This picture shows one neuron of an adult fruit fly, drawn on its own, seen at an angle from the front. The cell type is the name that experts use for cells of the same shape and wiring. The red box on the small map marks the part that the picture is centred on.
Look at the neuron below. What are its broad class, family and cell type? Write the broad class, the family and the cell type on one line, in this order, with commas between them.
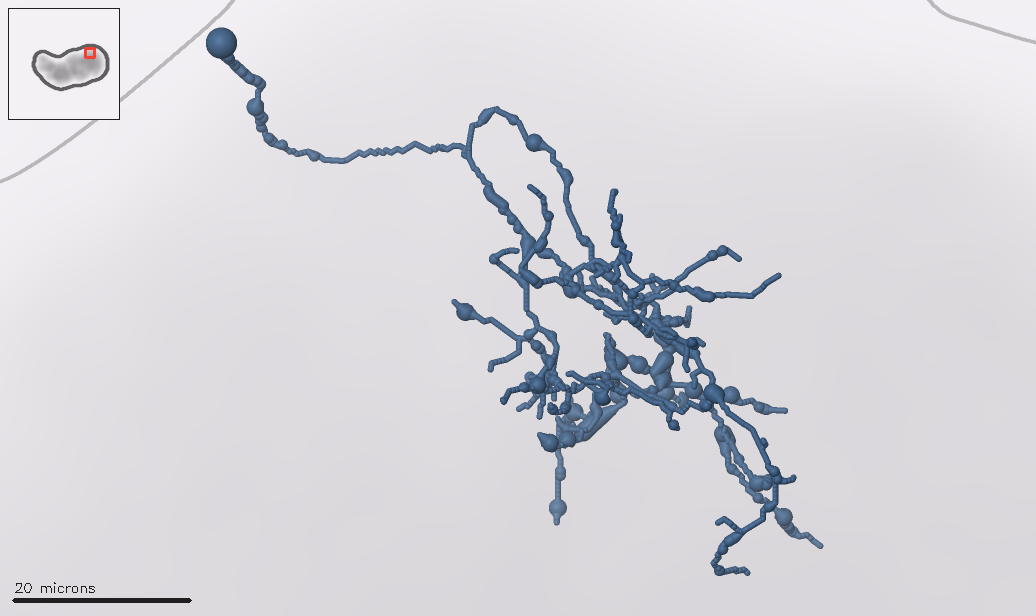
central-brain intrinsic neuron, hemilineage SLPpm1, SLP289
